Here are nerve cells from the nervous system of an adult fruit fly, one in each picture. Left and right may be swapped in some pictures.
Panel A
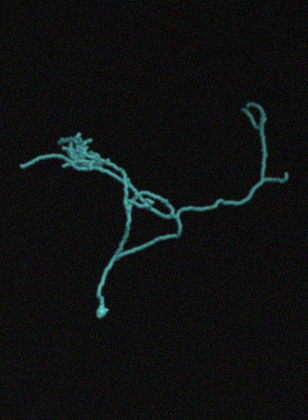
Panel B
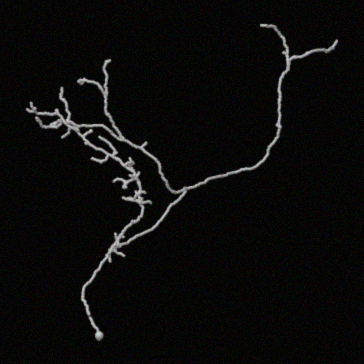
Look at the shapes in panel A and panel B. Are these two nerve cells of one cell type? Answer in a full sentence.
They are of different cell types.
